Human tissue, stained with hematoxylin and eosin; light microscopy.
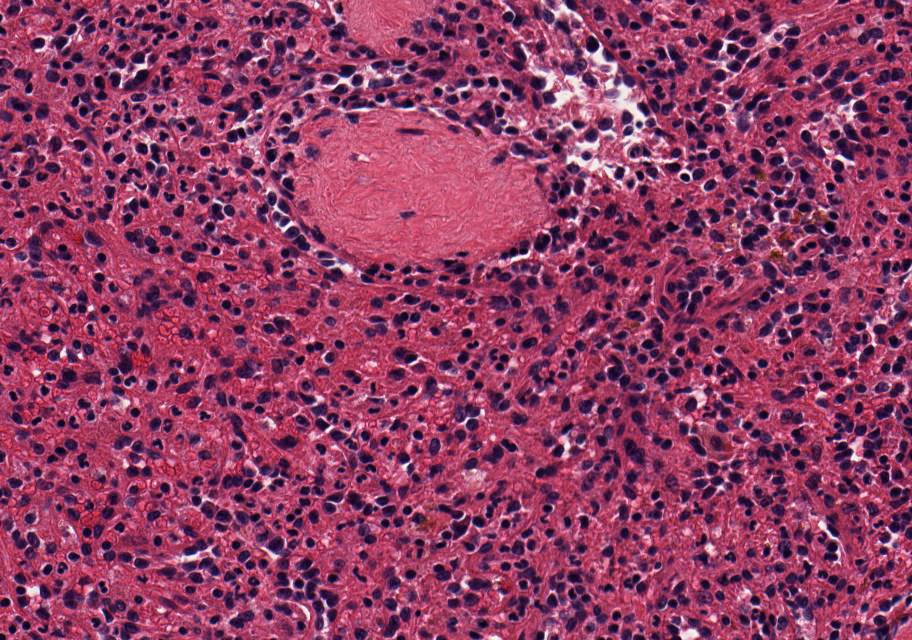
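Spleen: haematoxylin and eosin stained section. Diffusely and densely cellular from edge to edge. Most cells small and round, with dark round nuclei and scant cytoplasm. No epithelium or glands anywhere.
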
